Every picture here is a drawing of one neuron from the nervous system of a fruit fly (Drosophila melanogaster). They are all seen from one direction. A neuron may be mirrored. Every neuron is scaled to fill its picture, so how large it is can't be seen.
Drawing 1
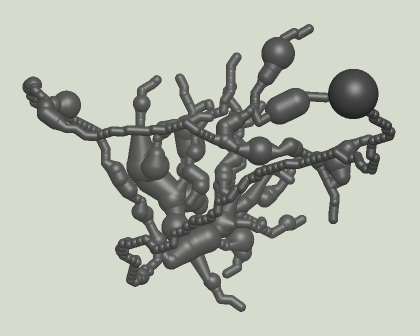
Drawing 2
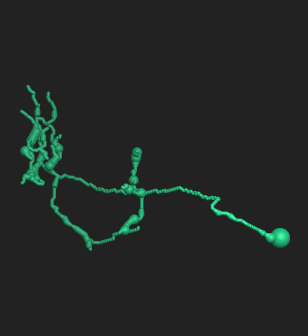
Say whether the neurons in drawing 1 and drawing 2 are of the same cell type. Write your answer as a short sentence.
They are of the same cell type.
